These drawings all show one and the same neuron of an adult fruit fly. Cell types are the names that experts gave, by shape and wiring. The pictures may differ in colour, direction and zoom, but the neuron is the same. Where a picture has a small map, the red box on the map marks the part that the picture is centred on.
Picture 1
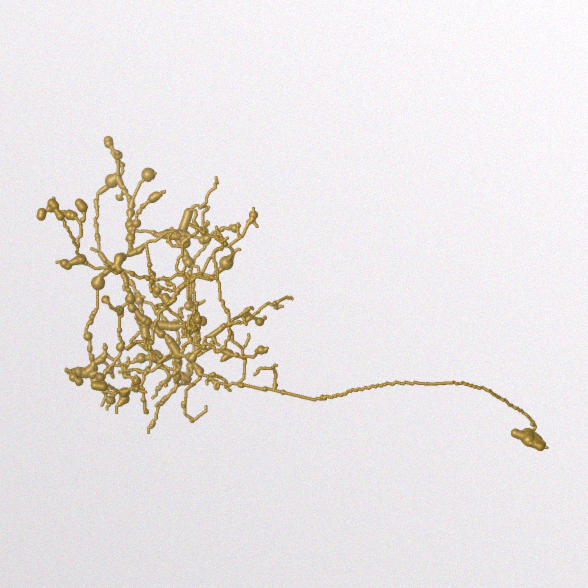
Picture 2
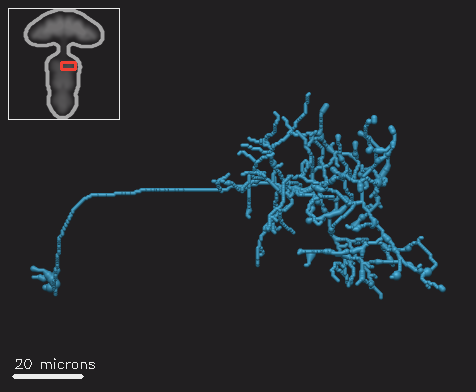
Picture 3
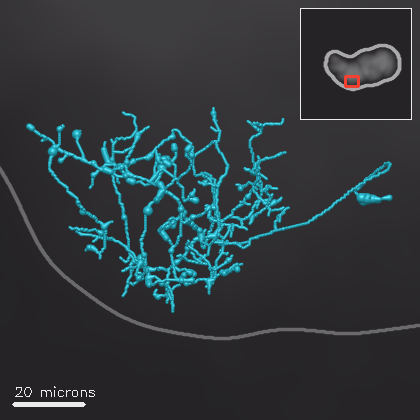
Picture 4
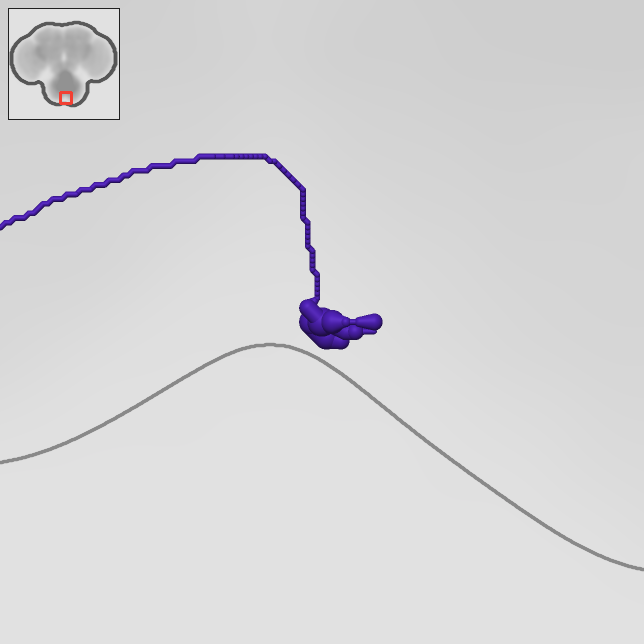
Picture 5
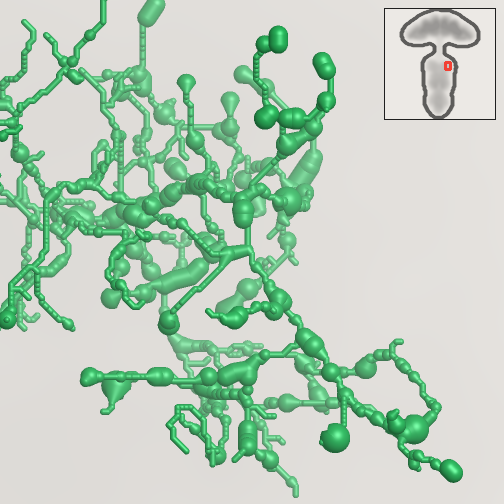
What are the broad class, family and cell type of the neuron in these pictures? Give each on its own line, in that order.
nerve-cord intrinsic neuron
hemilineage 13B
IN13B044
